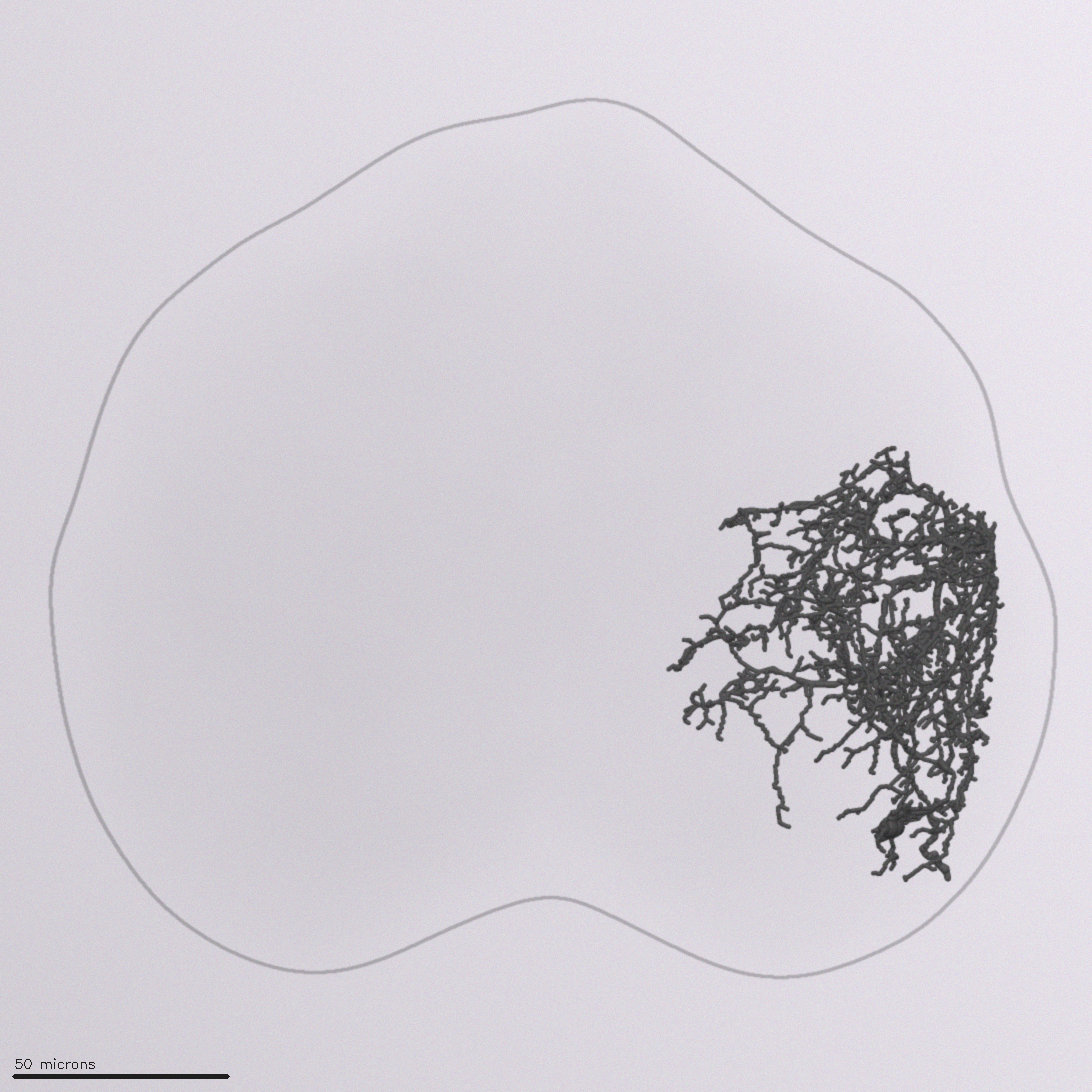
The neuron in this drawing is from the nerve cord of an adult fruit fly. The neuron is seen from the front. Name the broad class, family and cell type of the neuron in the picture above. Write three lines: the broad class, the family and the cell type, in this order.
motor neuron of the nerve cord
hemilineage 20B.21B.22B
Sternal posterior rotator MN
